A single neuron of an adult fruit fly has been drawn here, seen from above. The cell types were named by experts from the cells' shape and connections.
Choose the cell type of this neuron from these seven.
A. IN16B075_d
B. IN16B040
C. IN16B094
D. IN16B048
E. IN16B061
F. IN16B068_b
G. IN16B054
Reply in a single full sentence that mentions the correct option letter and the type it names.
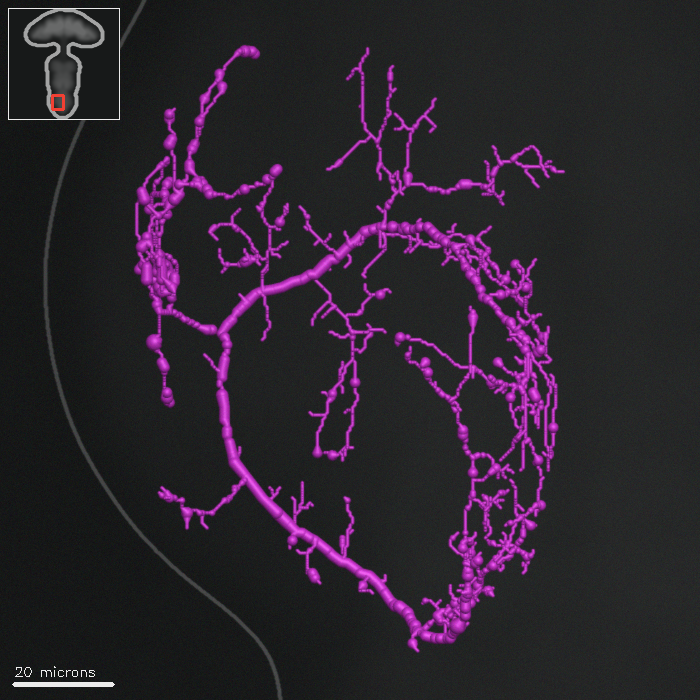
Identified by cell type, the neuron is IN16B040 from option B.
